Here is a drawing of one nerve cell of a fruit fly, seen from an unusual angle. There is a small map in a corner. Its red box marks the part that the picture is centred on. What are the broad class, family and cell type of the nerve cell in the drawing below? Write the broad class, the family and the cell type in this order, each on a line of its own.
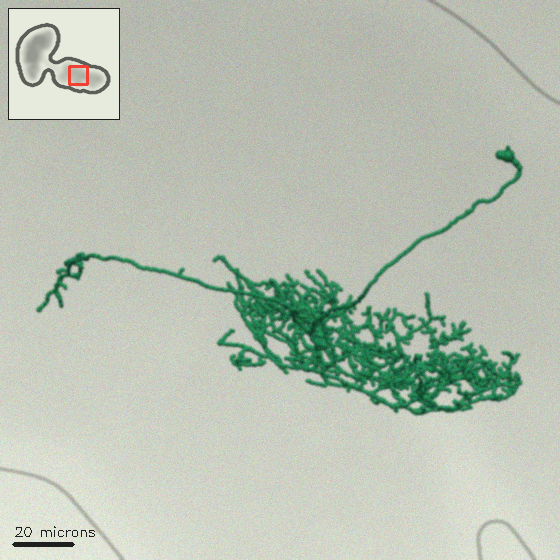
nerve-cord intrinsic neuron
hemilineage 23B
IN23B020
